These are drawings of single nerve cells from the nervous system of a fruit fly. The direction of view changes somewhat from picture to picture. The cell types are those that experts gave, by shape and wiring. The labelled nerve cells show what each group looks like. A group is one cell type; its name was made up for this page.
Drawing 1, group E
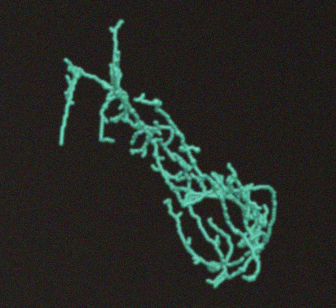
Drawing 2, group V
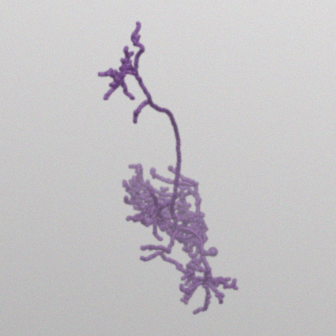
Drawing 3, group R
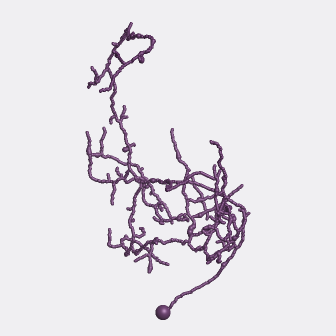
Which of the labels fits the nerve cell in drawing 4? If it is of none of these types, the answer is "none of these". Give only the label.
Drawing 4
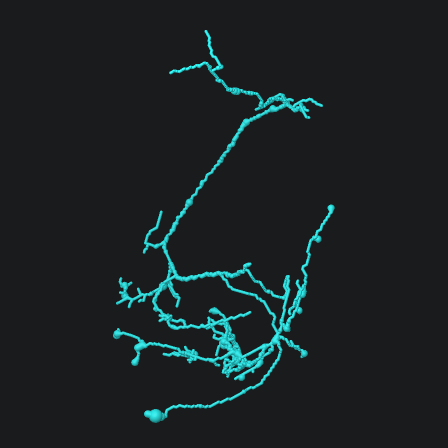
group R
